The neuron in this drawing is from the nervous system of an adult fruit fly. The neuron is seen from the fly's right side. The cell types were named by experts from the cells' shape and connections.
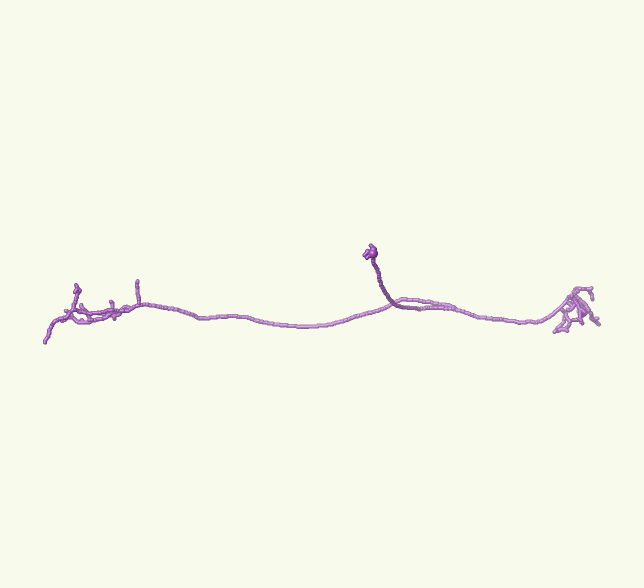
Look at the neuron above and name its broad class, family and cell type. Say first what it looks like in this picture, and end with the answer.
Its cell body lies in the middle of the picture. As drawn here it is more than twice as wide as it is tall. This is a nerve-cord intrinsic neuron. The family is hemilineage 11A. It is of cell type GFC3.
